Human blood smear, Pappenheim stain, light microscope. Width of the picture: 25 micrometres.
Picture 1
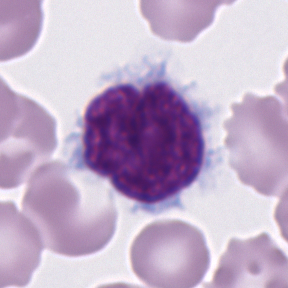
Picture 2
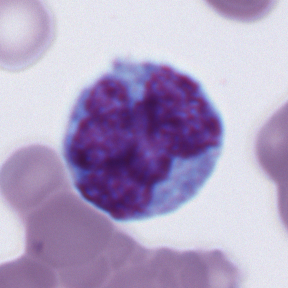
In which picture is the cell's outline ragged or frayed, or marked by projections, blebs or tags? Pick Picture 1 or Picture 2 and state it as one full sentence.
The edge of the cell in picture 1 is rough.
